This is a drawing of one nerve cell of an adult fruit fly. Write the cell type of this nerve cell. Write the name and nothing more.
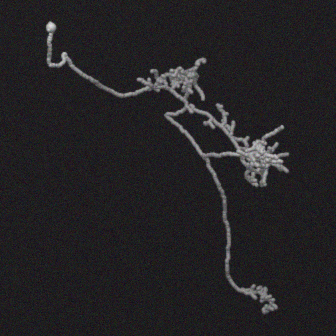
CRE072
